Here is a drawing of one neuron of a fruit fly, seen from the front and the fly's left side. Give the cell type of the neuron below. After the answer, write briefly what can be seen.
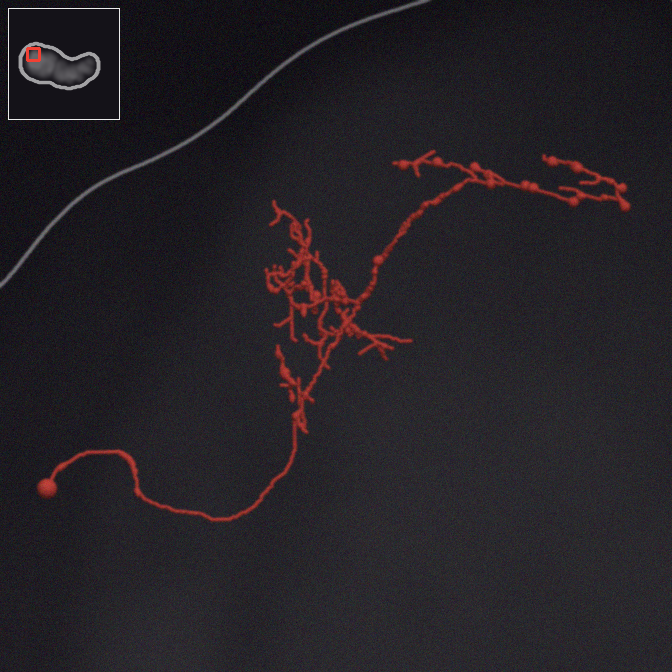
The cell type is CB1359. It is a central-brain intrinsic neuron. Its cell body lies at the lower left of the picture. The picture shows dozens of branch ends.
